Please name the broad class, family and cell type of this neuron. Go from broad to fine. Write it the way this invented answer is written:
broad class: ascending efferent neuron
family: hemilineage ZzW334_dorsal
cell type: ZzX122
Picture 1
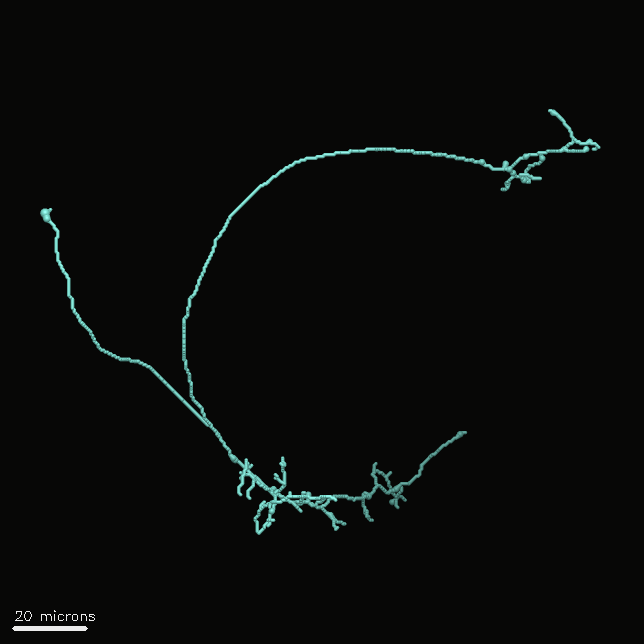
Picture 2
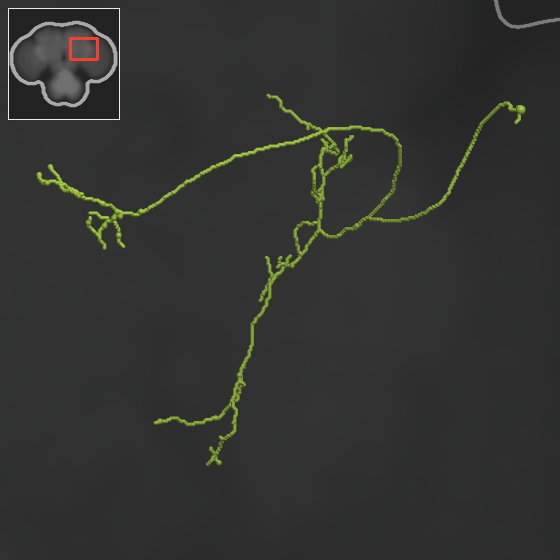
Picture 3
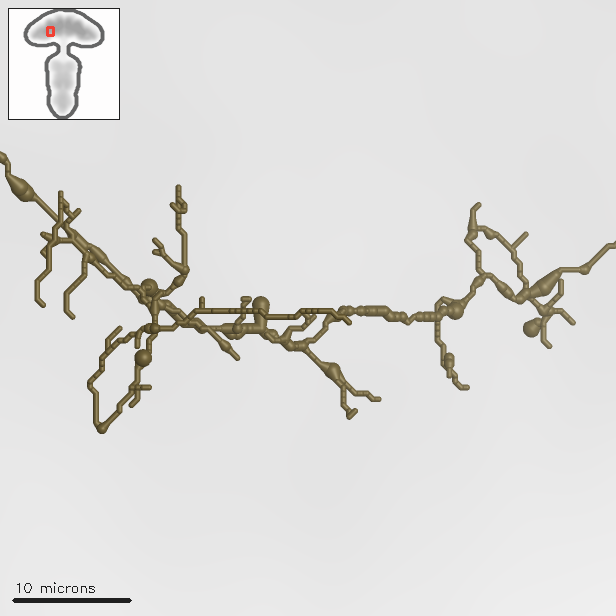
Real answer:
broad class: central-brain intrinsic neuron
family: hemilineage SLPa&l1_lateral
cell type: CB2881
